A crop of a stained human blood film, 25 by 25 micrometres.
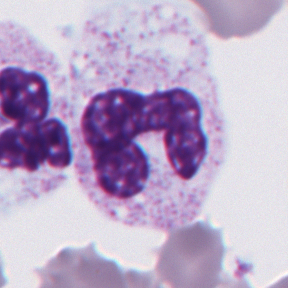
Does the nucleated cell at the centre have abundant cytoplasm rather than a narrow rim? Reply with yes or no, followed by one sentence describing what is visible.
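Yes. The cytoplasm is abundant and pale pinkish-lilac.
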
